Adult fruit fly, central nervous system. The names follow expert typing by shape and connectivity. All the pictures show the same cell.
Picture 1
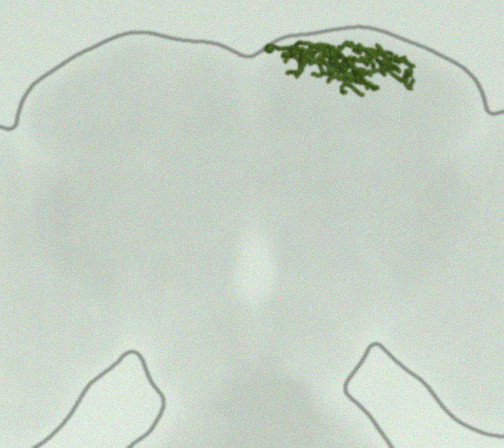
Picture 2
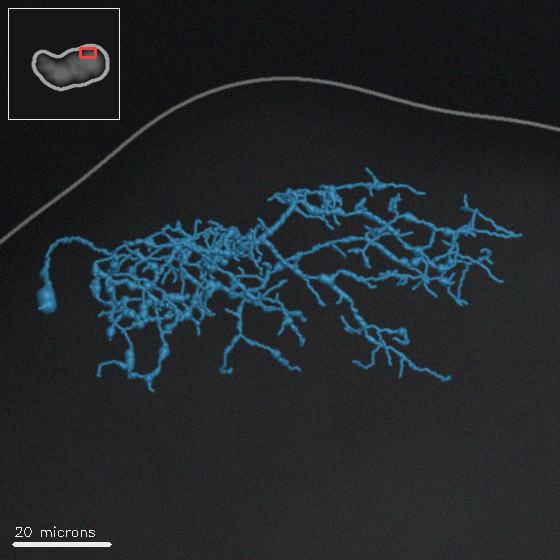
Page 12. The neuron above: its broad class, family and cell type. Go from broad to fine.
central-brain intrinsic neuron; hemilineage SLPpm3; CB2592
